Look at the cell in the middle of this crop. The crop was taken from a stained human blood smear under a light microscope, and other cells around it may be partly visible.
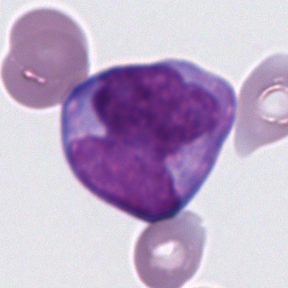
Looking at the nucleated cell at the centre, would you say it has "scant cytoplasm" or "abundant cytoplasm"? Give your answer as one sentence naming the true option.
Around its nucleus, the cell has no more than a narrow rim of cytoplasm.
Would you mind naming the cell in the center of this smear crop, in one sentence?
The identification for the central cell is an atypical promyelocyte.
